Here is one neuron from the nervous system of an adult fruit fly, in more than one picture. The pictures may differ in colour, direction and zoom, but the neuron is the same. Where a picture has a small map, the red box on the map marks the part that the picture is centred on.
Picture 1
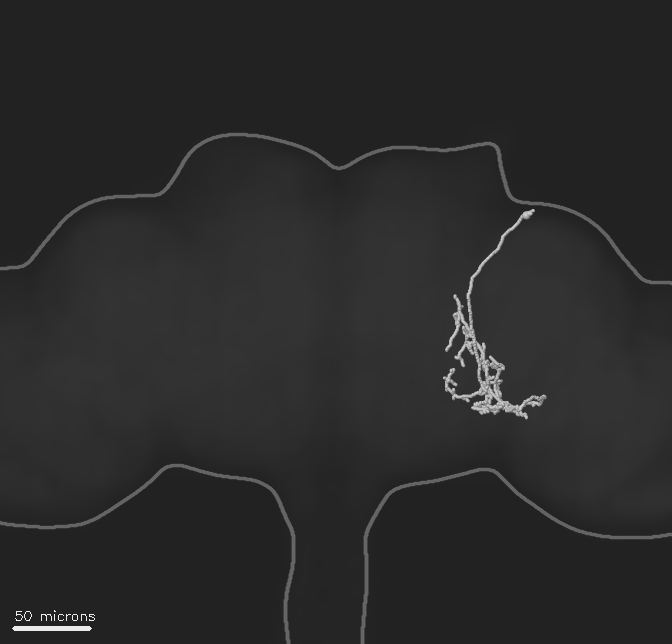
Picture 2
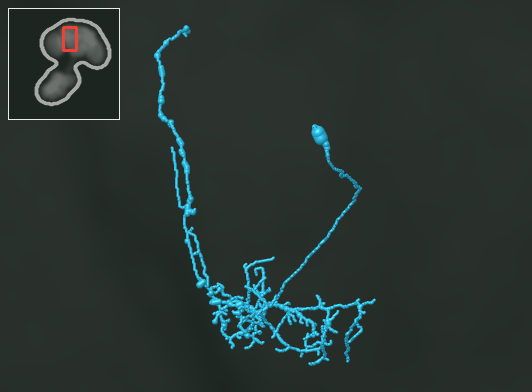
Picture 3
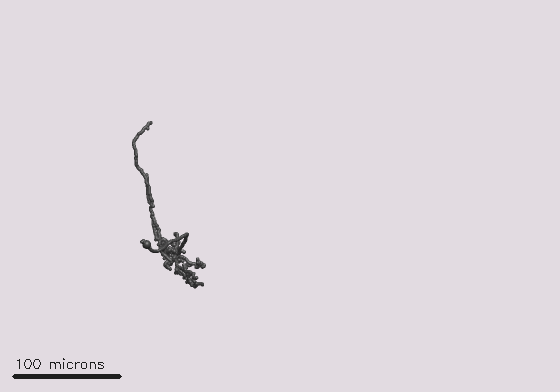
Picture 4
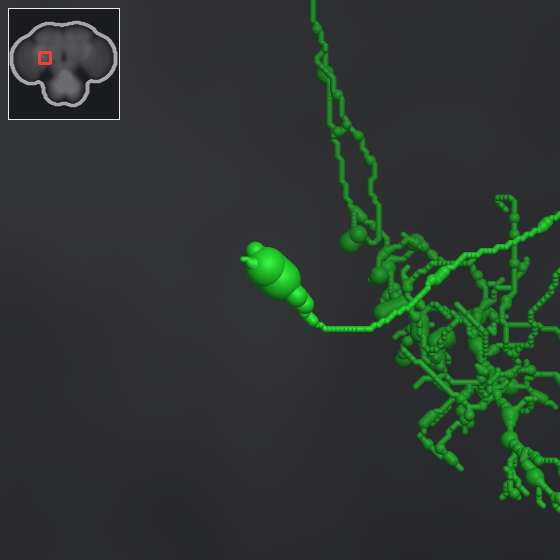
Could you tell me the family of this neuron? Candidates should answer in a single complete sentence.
It is the family hemilineage WEDa2 to which this neuron belongs.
